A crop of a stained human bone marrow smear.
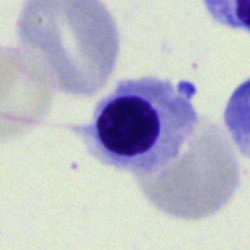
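Erythroblast in a stained human bone marrow smear. Notice that its nucleus sits off-centre, towards the left side of the cell. The chromatin is dense and dark purple all through the nucleus. The cytoplasm makes a wider band to the right of the nucleus than to the left. Follow the cell's edge and you will see it is irregular and ragged.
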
